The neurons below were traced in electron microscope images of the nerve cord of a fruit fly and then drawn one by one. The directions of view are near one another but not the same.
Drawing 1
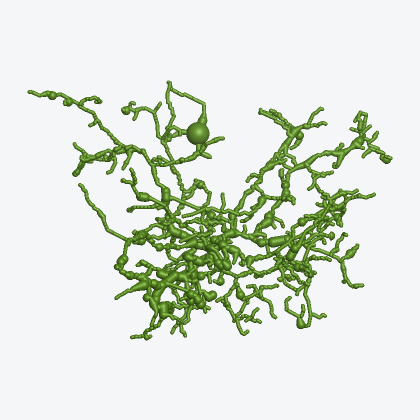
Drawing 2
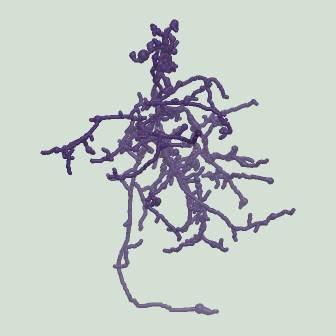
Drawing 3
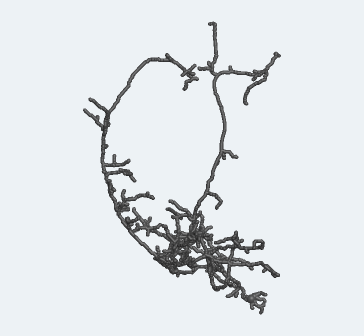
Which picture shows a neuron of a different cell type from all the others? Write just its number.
3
